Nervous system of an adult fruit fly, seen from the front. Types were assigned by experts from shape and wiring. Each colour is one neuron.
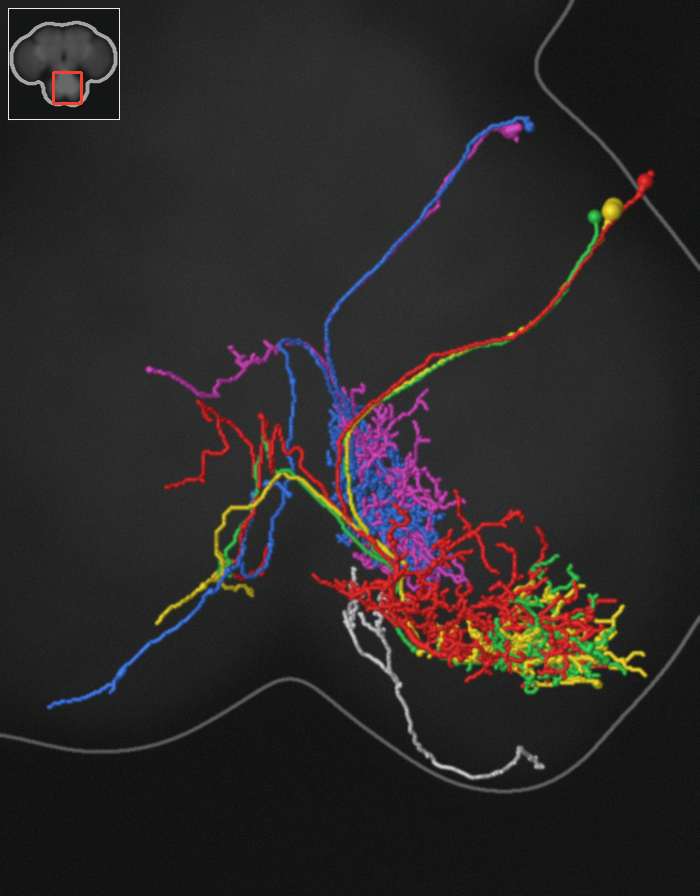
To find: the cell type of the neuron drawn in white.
LgLG3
